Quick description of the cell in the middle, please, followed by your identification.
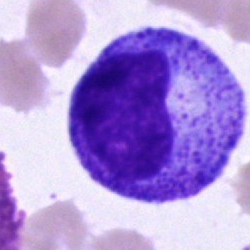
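First, the outline of the cell is round and smooth. Second, the nucleus lies off-centre, toward the left side. Third, the nuclear border that faces the cytoplasm on the right is indented. Fourth, the cytoplasm has a bluish-lilac tint. This cell is a promyelocyte.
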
